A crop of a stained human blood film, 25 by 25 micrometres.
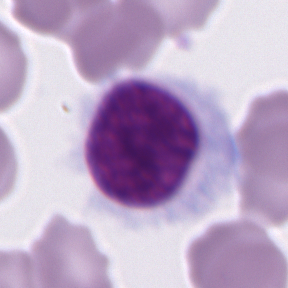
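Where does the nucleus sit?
Off-centre, toward the left side of the cell.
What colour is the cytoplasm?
Pale blue.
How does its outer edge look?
Irregular and ragged, and the rim is broader on the right than on the left.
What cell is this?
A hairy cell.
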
